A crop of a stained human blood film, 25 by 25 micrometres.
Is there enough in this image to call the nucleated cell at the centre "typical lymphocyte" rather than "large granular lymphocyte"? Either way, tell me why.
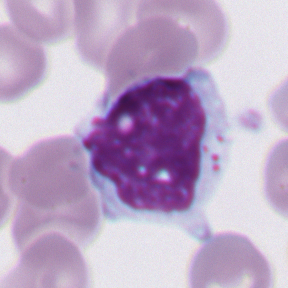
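Answer: large granular lymphocyte. A few small reddish granules lie in the cytoplasm near the right edge of the cell.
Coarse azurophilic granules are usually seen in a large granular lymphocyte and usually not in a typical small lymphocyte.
Otherwise, the chromatin is dark purple and coarsely clumped, a few small, round, clear spots lie over the nucleus, the nucleus measures about 11 micrometres across, and the cytoplasm forms a narrow, pale greyish-blue rim around it.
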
